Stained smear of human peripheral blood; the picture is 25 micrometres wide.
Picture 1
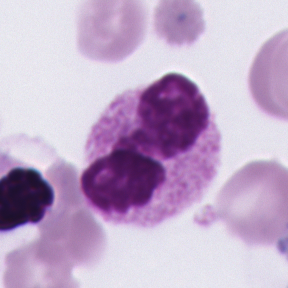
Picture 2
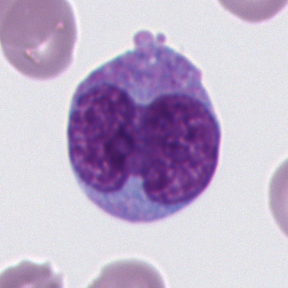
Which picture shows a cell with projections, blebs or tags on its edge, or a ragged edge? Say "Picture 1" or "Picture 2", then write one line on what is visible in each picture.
Picture 2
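Picture 1: The cell outline is round to slightly oval with a smooth edge.
Picture 2: Small round blebs protrude from the top edge of the cell.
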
